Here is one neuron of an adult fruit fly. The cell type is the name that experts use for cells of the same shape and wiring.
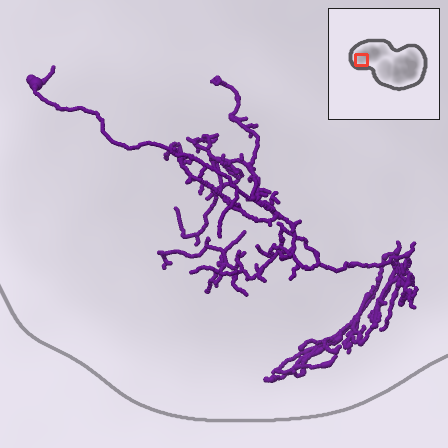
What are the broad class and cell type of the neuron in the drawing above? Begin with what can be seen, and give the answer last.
The cell body can be seen at the upper left of the picture. The picture shows dozens of branch ends. Its broad class is nerve-cord intrinsic neuron. It is of cell type INXXX397.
